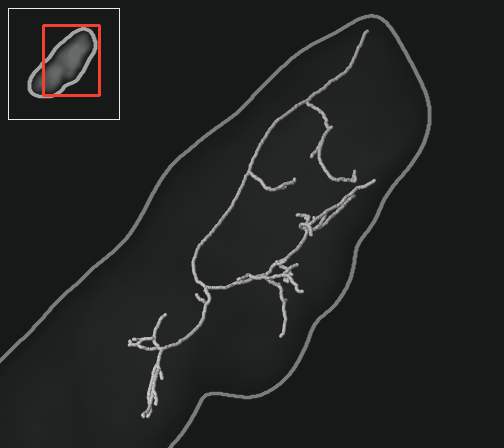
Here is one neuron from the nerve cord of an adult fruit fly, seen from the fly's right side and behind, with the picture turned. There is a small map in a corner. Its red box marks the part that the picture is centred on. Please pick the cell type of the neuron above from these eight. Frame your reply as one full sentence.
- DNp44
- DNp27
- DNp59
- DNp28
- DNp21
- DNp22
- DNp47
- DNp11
By cell type, this neuron is classified as DNp44.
